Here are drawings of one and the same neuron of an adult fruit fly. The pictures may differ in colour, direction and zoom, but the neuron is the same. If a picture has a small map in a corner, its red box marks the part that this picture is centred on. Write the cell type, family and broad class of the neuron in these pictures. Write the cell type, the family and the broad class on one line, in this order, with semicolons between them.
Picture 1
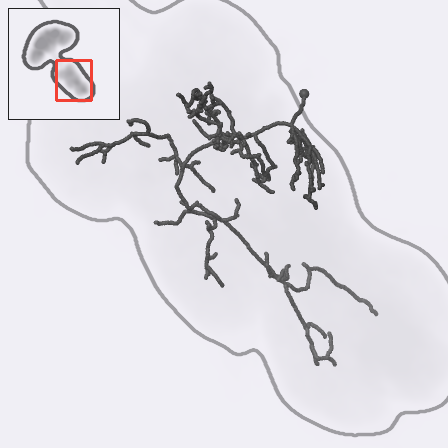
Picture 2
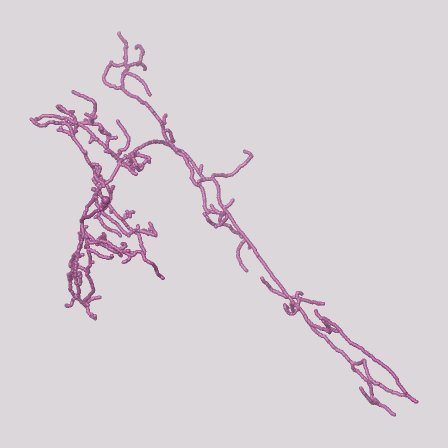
IN18B045_b; hemilineage 18B; nerve-cord intrinsic neuron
